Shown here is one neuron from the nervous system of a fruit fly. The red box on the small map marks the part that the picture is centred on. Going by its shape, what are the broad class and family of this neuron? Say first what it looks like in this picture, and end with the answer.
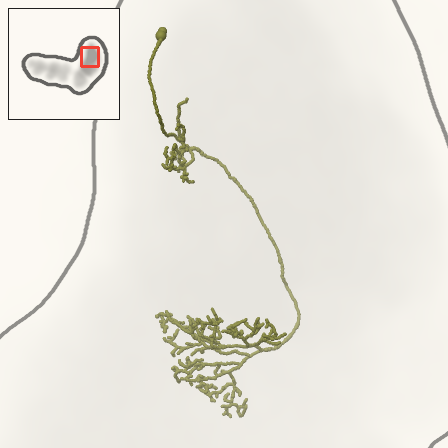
Dozens of branch ends can be seen. As drawn here it is more than twice as tall as it is wide. Its broad class is central-brain intrinsic neuron. The family is hemilineage DL1_dorsal.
